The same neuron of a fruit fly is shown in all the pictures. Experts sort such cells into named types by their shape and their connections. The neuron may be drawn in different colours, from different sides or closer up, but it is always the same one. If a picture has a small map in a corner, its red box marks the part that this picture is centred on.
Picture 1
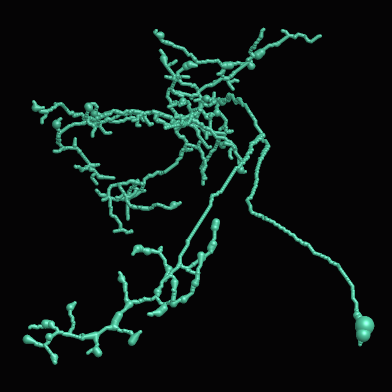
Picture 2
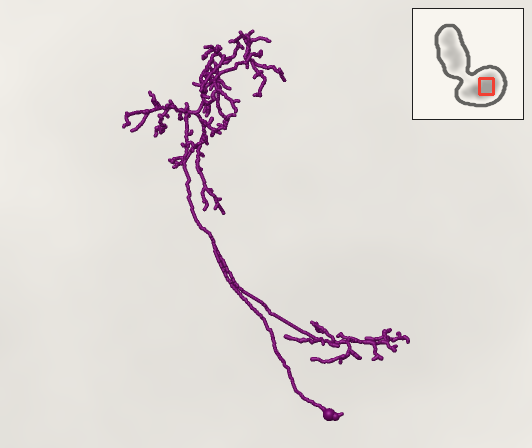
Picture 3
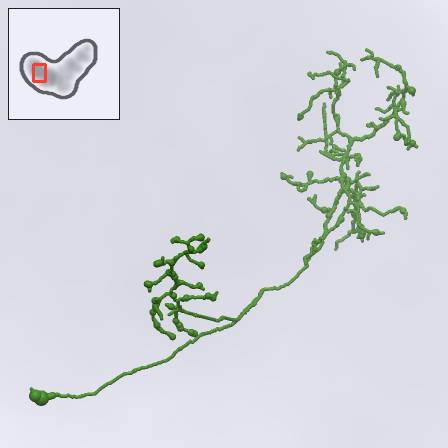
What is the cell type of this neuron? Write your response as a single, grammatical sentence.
It is the cell type WED009 to which this neuron belongs.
